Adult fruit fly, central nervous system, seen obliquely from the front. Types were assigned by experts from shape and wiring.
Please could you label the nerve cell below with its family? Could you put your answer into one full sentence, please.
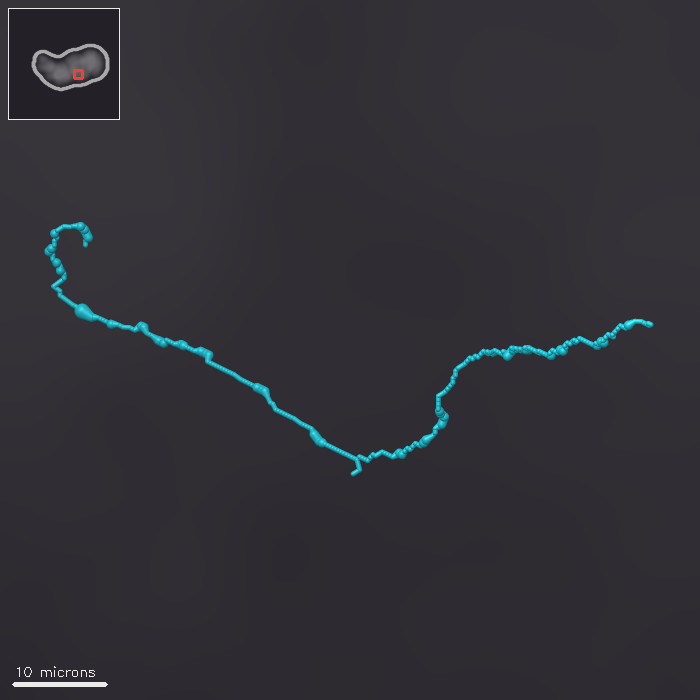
This nerve cell has been assigned the family class mechanosensory.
